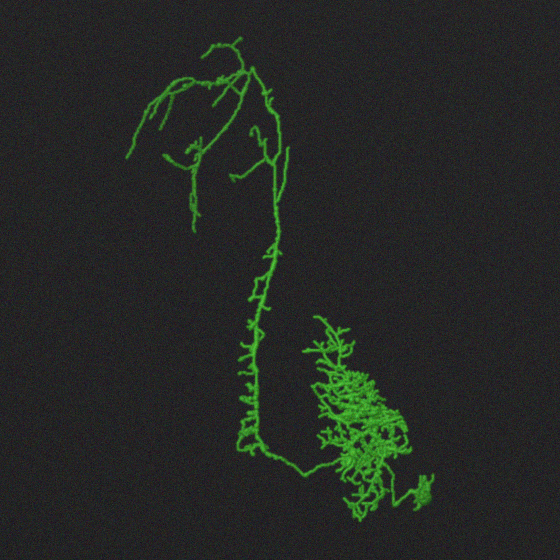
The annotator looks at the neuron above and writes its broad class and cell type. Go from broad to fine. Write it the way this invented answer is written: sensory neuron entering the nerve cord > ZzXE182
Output: nerve-cord intrinsic neuron > INXXX425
